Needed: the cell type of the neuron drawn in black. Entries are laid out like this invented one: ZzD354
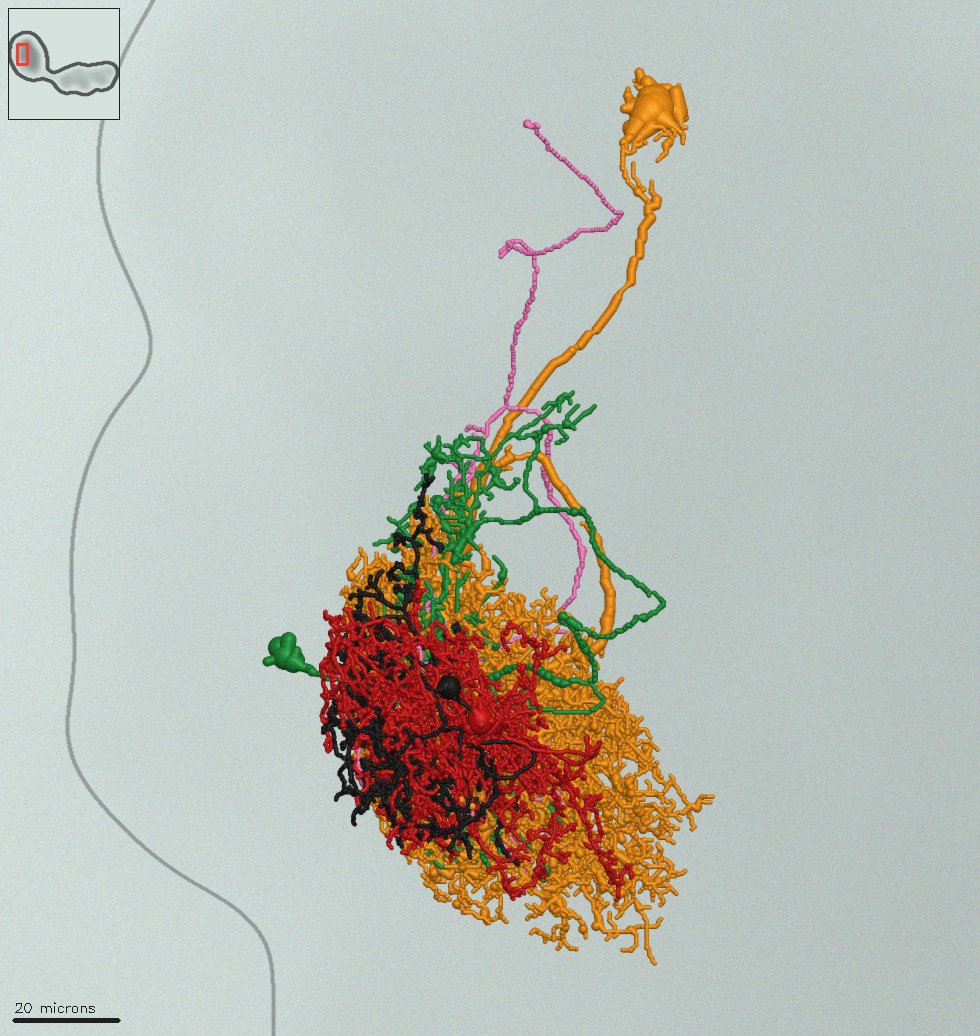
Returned: CB2404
